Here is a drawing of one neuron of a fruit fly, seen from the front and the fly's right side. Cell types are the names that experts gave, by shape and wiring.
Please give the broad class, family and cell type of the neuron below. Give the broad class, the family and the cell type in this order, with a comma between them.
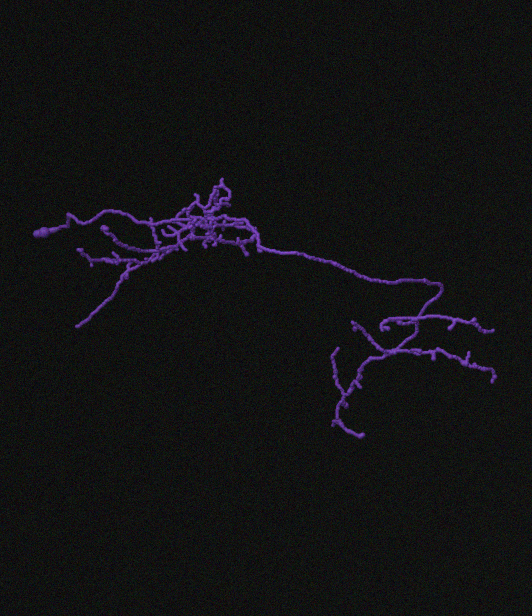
central-brain intrinsic neuron, hemilineage DM5_central, CB1550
